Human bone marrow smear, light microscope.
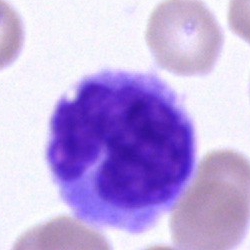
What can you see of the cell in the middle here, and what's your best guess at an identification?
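Roughly round cell, edge slightly ruffled. Deep cleft enters nucleus from lower left, folding it. Nucleus occupies most of cell; cytoplasm rim only modest. Small clear spot at upper-left edge of cell. Cell: monocyte.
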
